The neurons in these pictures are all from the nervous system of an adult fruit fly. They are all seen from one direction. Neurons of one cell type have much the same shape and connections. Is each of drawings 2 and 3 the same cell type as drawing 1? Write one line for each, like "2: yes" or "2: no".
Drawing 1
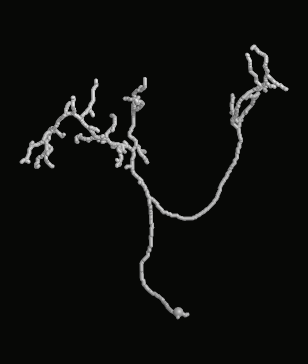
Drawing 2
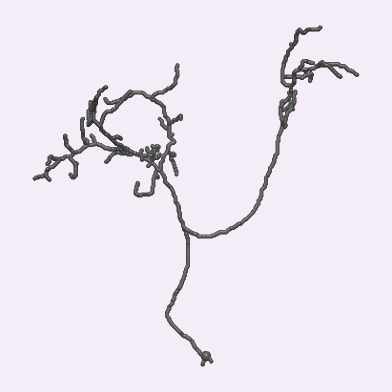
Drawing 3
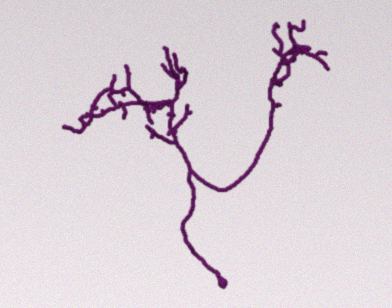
2: yes
3: yes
